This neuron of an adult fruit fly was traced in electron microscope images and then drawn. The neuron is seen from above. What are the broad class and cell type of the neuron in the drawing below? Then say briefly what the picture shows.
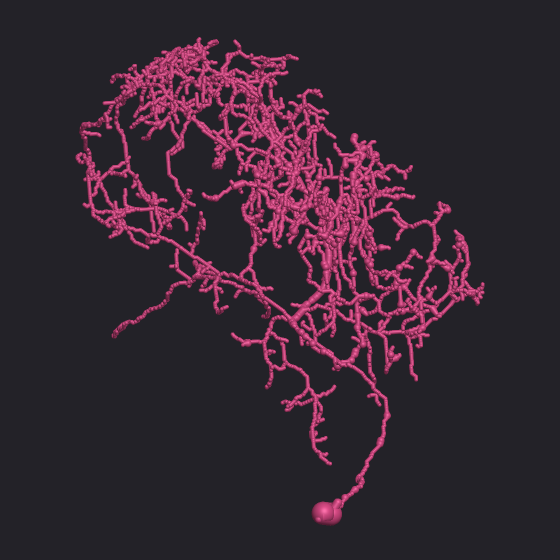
It is a central-brain intrinsic neuron. The cell type is SMP199. The picture shows more than a hundred branch ends. As drawn here it is about as wide as it is tall.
